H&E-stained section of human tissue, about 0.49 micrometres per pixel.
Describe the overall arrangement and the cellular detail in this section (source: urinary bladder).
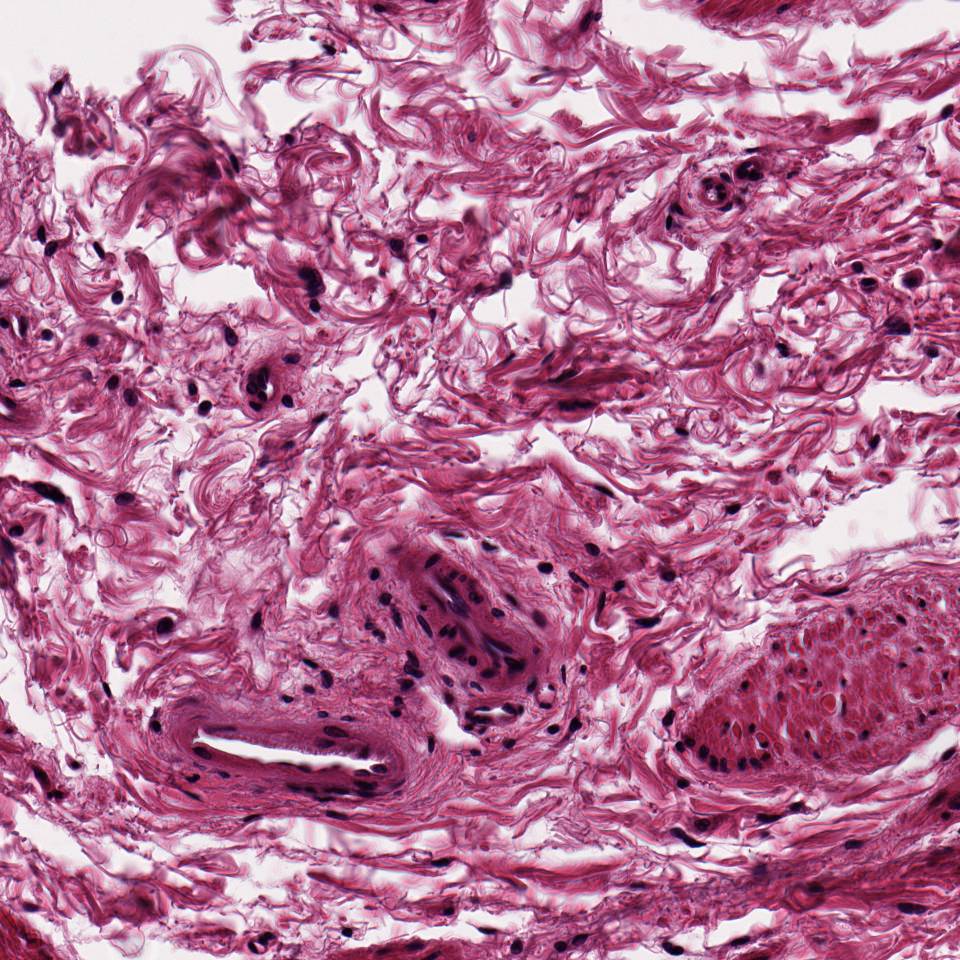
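Mostly you're looking at loose connective tissue, wavy collagen fibres interlacing, with small dark nuclei sparsely scattered among them. Down in the lower left there's a small vessel whose narrow, slit-like lumen runs horizontally. And just below the centre, note the compact oval profile crowded with elongated dark nuclei.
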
